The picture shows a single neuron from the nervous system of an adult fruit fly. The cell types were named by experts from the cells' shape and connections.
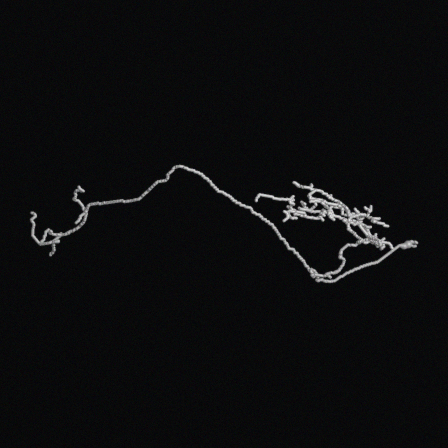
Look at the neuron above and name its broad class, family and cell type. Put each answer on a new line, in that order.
visual projection neuron
LC
LC24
